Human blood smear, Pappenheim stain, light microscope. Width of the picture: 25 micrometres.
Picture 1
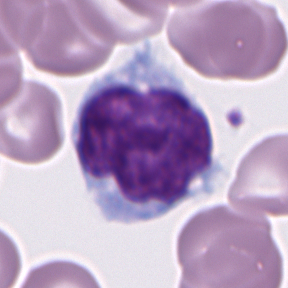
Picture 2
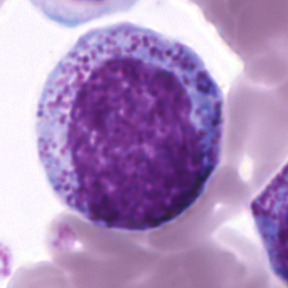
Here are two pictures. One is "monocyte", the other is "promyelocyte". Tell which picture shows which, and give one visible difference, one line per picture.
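In picture 1 we see a monocyte: No granules are visible in the cytoplasm.
In picture 2 we see a promyelocyte: Many small purple granules are scattered through the cytoplasm.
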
